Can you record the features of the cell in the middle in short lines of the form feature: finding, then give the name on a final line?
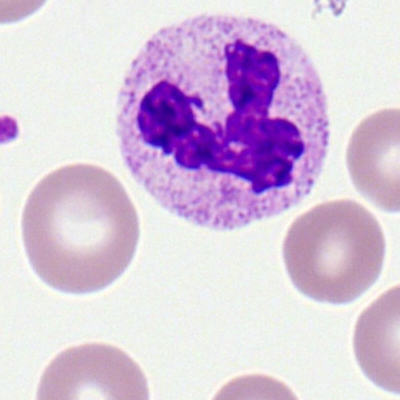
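Nucleus: several connected lobes
Chromatin: dark purple, coarsely clumped
Cytoplasm: abundant, pale pink, surrounding the nucleus
Granules: fine, lilac, filling the cytoplasm
Name: segmented neutrophil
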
